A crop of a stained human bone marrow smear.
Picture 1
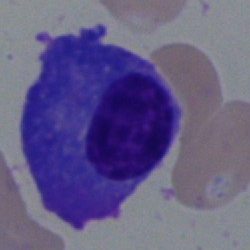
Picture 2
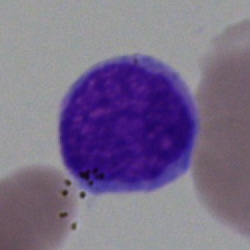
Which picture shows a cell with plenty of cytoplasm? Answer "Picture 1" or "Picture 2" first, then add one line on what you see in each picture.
Picture 1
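In picture 1: The cytoplasm is abundant, taking up more of the cell than the nucleus does.
In picture 2: The cytoplasm is only a thin blue rim, seen best along the lower edge.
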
